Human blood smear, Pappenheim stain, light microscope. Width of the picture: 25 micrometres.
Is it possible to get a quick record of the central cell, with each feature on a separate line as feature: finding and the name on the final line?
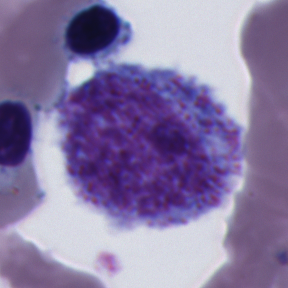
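Outline: roughly oval, as you can see.
Granules: many coarse ones, crowding the whole cell.
Nucleus: largely hidden beneath the overlying granules.
Nuclear area: a faint darker patch, slightly right of the cell's centre.
Name: promyelocyte.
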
